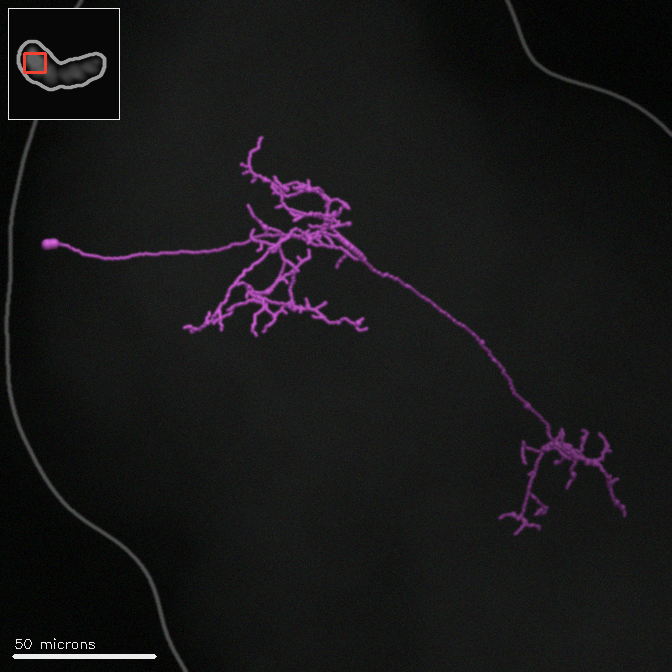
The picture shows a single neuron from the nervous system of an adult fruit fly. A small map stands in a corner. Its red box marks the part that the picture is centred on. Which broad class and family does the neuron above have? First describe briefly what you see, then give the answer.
From left to right in the picture it spans about 200 microns. The picture shows dozens of branch ends. It is a central-brain intrinsic neuron. The family is hemilineage VLPa2.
